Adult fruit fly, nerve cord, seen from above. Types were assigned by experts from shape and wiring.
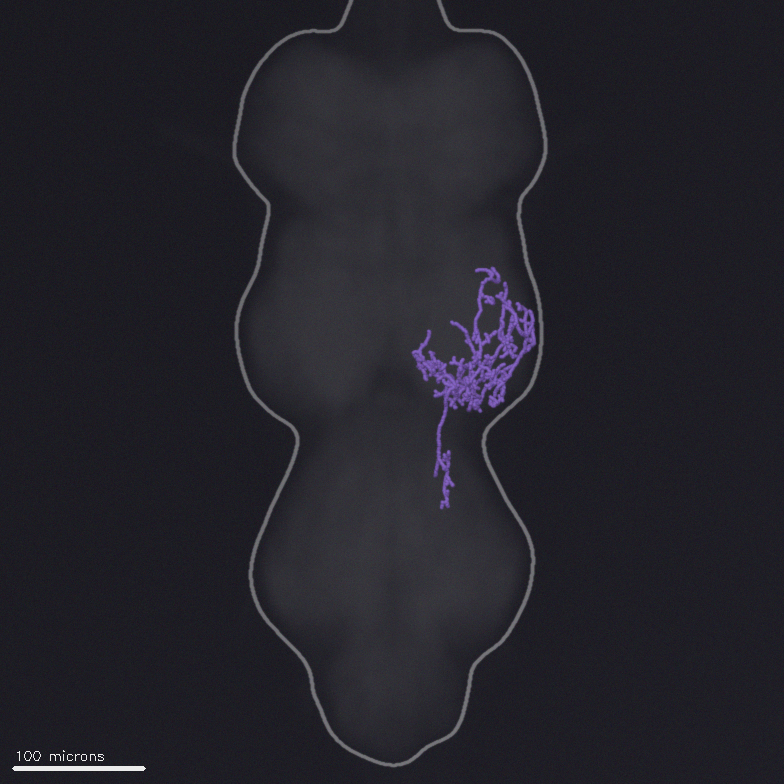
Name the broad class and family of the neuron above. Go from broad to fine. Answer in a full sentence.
A nerve-cord intrinsic neuron of hemilineage 03A.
